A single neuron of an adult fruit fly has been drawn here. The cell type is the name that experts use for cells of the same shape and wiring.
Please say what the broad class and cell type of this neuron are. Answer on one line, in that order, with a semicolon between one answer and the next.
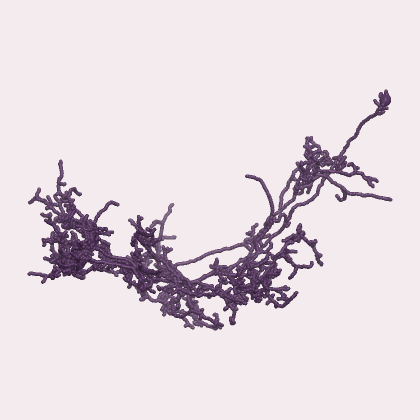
central-brain intrinsic neuron; PLP257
